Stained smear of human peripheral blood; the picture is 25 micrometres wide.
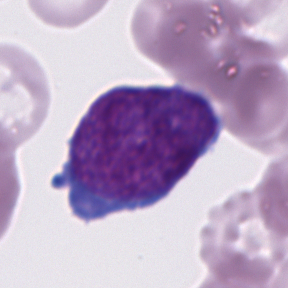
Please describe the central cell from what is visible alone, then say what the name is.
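Measuring about 16 by 11 micrometres, the cell has an irregular, somewhat angular outline. Its nucleus is about 14 by 10 micrometres and fills about 80% of the cell's area. The chromatin is finely stippled rather than gathered into coarse clumps. The cytoplasm is widest at the lower-left end of the cell, and a small round blue bleb projects from the left edge. The cell is a myeloblast.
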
